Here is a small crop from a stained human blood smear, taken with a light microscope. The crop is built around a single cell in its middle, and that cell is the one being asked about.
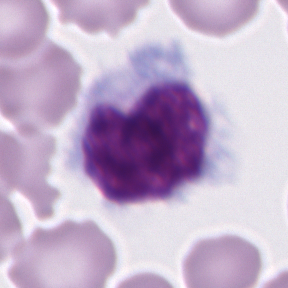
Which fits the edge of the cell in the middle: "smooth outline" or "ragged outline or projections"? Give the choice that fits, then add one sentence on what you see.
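Ragged outline or projections. The cell's outline is ragged and ill-defined rather than smooth.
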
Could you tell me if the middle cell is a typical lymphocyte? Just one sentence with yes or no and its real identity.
No, the centrally located cell is a hairy cell rather than a typical lymphocyte.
